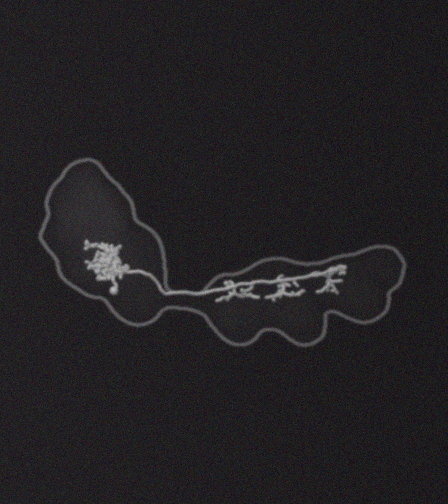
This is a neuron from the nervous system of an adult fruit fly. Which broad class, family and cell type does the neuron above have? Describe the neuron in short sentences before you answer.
The cell body is on the left of the picture. As drawn here it is more than twice as wide as it is tall. It is a descending neuron. The family is hemilineage LB6. It is of cell type DNge007.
